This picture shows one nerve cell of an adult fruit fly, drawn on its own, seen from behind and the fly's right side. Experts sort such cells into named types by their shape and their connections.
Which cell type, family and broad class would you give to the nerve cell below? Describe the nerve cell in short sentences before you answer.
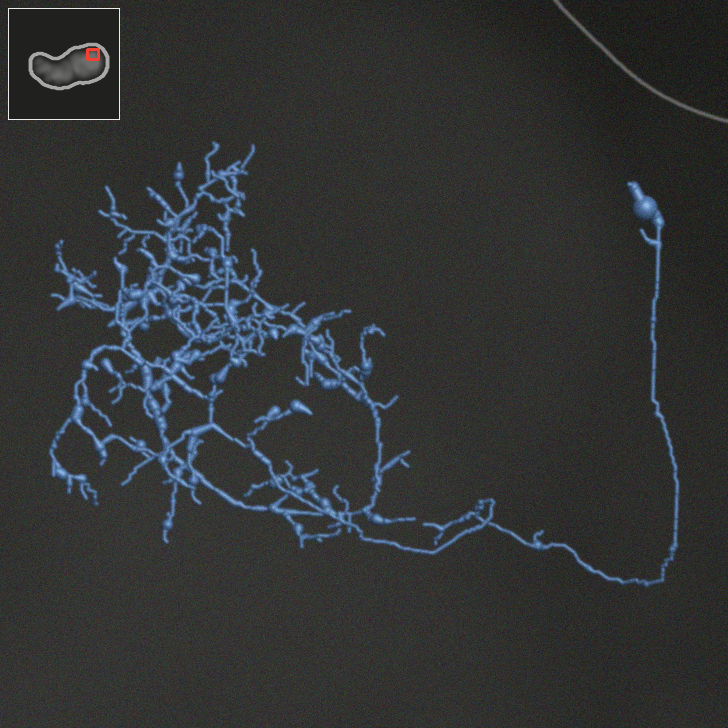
The cell body can be seen at the upper right of the picture. As drawn here it is wider than it is tall. The cell type is LHAV4i1. The family is hemilineage VLPl4_dorsal. It is a central-brain intrinsic neuron.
